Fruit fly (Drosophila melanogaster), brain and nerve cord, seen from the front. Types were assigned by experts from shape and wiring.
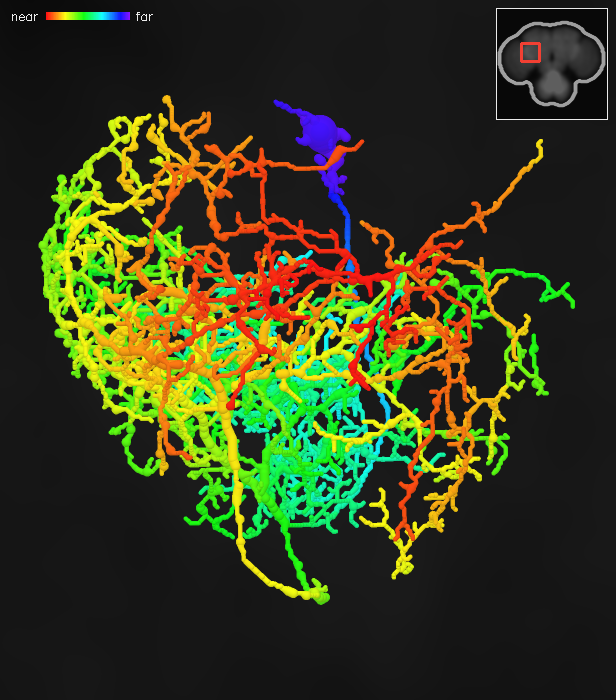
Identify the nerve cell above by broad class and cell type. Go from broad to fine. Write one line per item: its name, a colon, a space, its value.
broad class: central-brain intrinsic neuron
cell type: AVLP536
